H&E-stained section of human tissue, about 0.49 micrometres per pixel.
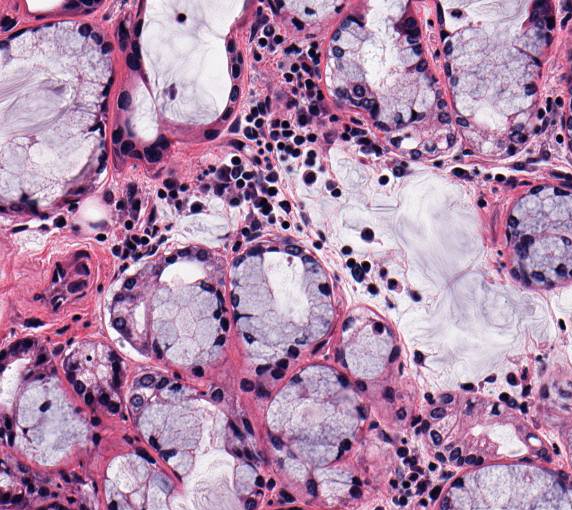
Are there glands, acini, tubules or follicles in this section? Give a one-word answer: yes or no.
Yes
